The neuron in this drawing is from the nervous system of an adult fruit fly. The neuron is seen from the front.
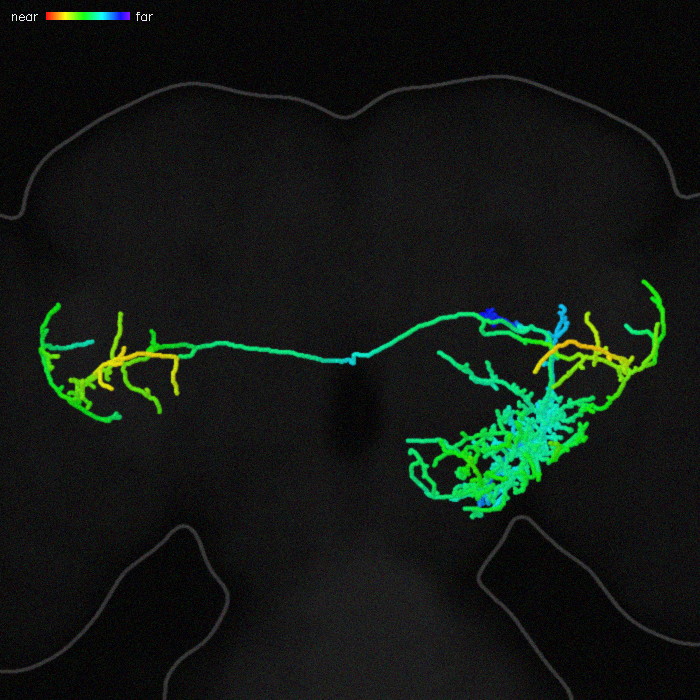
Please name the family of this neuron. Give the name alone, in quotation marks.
"hemilineage VLPl&p2_posterior"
